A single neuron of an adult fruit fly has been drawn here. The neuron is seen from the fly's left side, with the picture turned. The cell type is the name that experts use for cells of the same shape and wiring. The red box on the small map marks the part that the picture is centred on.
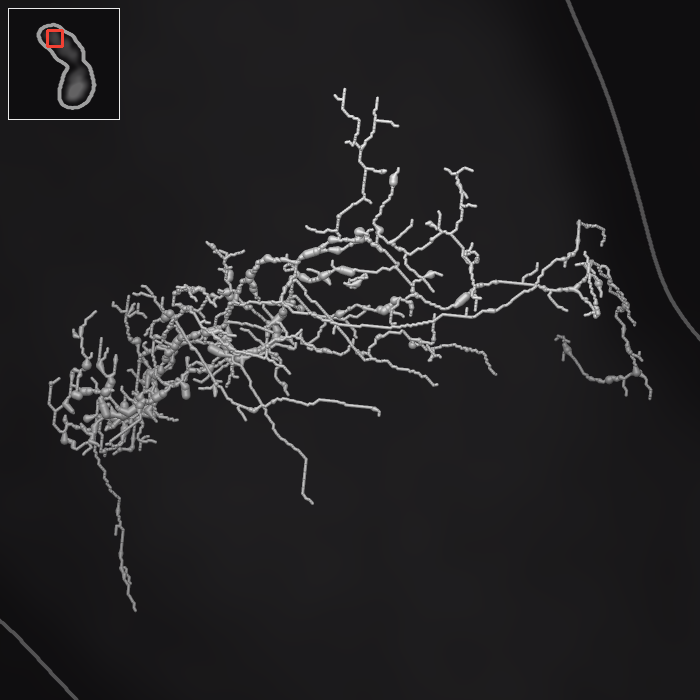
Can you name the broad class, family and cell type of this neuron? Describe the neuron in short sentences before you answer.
No cell body is drawn. In this view it is about as wide as it is tall. Its broad class is nerve-cord intrinsic neuron. Its family is hemilineage 14A. Its cell type is IN14A020.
